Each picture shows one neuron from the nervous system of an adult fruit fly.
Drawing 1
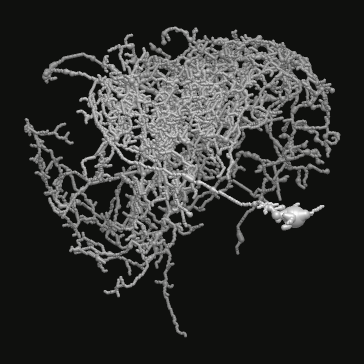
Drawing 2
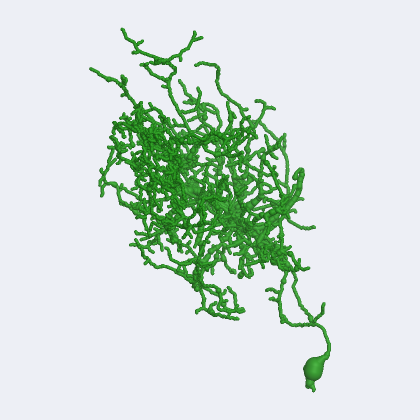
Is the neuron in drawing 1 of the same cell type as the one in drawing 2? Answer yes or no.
no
